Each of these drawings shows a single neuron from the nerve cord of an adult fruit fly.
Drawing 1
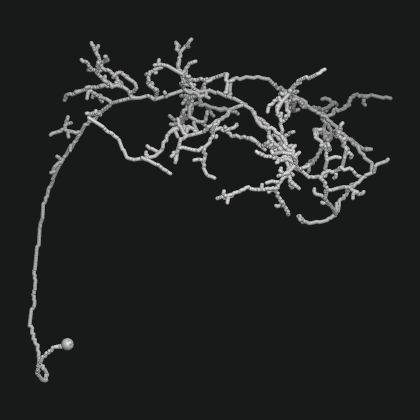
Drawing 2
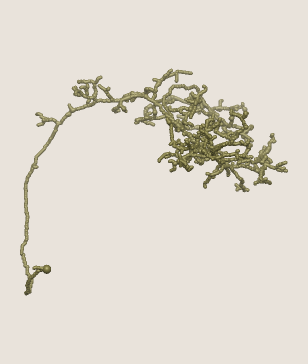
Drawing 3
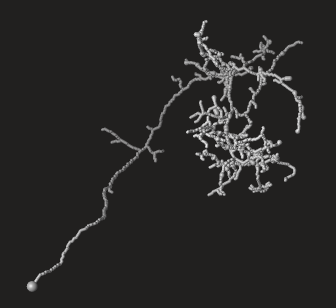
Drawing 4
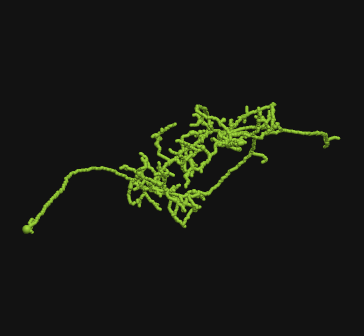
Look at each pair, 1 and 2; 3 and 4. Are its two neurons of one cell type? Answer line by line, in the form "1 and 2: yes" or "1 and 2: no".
1 and 2: no
3 and 4: yes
